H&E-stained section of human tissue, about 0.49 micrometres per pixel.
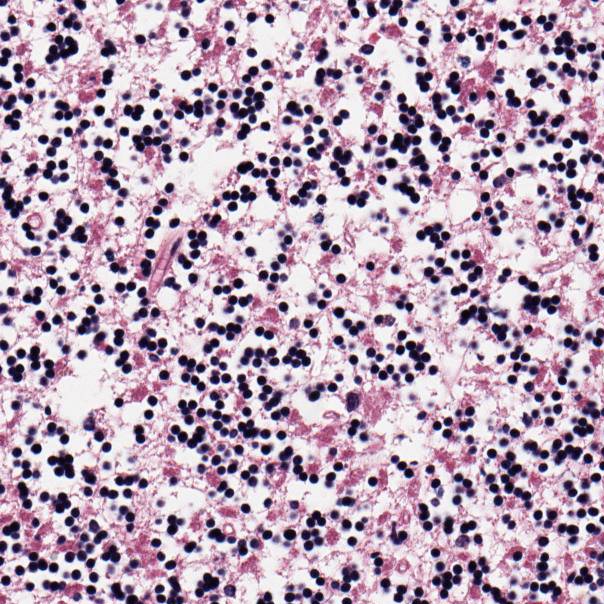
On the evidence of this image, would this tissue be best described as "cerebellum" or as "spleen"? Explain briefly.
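Cerebellum. Field: densely packed small round nuclei, evenly spread, with no glands, tubules or layering. Nuclei intensely dark-staining, scarcely any cytoplasm visible around them. Small irregular eosinophilic pink islands scattered between the nuclear clusters throughout. Background: fine, loose, pink fibrillary meshwork, not collagenous stroma.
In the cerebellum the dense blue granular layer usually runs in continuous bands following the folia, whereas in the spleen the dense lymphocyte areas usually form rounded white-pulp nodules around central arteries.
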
